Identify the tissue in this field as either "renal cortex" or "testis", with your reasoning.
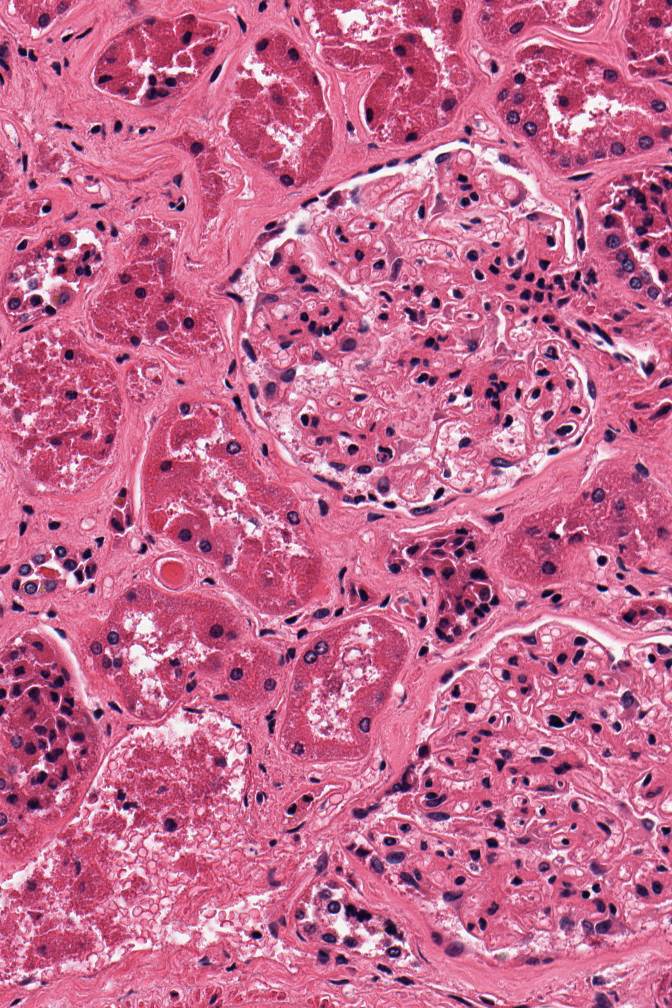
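Renal cortex. What settles it for me is the glomeruli: a rounded glomerulus in the upper centre, and a second one at the lower right. Around them, tubules fill most of the field. Their epithelial cells have abundant granular eosinophilic cytoplasm and round, dark nuclei.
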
